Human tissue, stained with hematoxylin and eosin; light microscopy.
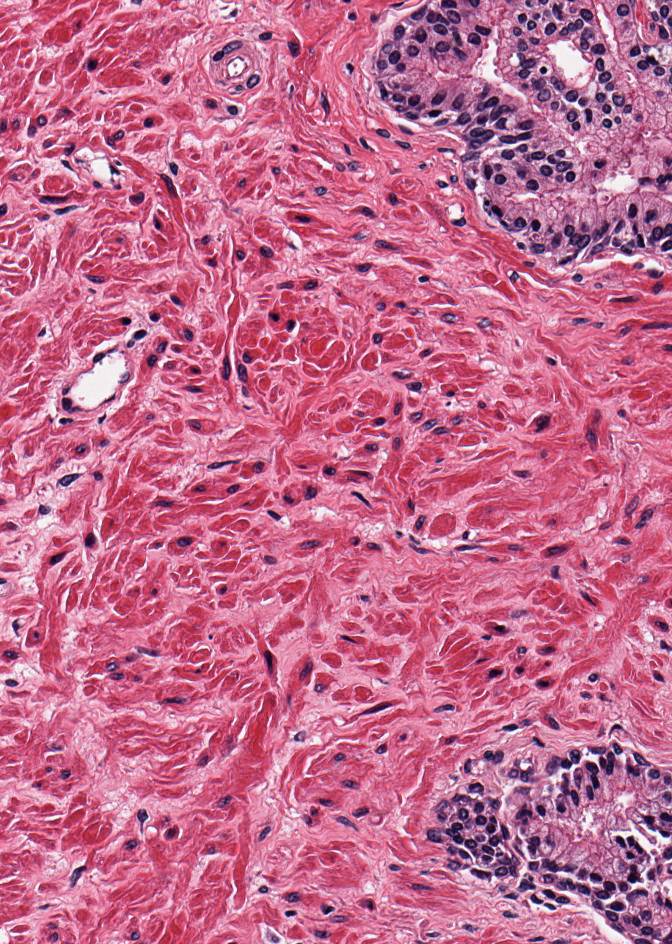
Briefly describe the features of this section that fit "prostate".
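This section is prostate, and dense stroma occupies most of the field, with glands only in the upper right and lower right corners. The stroma consists of bundles of pink smooth muscle cells interlacing in many directions.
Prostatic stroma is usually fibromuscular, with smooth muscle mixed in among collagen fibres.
The smooth muscle bundles here therefore agree with prostate. The glands are lined by columnar cells with pale pink cytoplasm, and their nuclei are crowded toward the outer edge, away from the lumen.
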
